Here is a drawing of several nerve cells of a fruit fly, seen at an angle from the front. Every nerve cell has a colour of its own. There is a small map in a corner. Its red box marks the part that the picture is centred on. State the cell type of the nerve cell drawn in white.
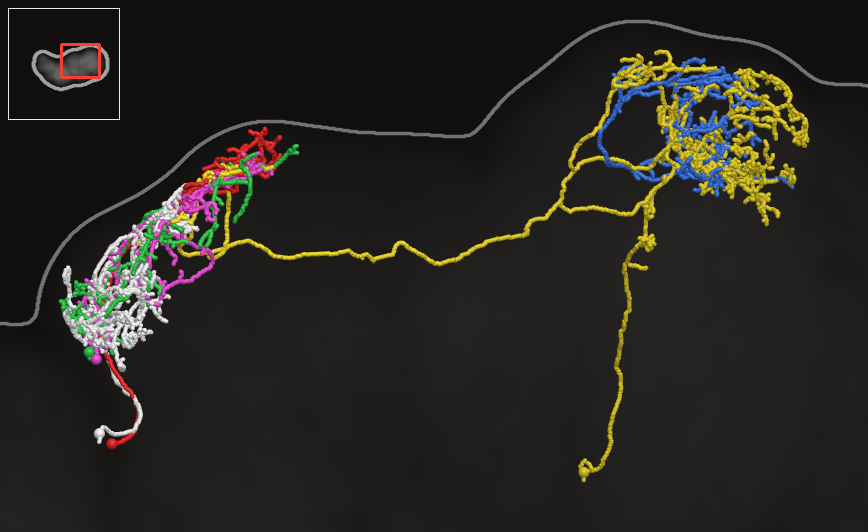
CB0367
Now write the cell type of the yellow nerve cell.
LHPV1c1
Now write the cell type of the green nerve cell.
CB1687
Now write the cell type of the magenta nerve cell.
CB1735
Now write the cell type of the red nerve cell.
CB4119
